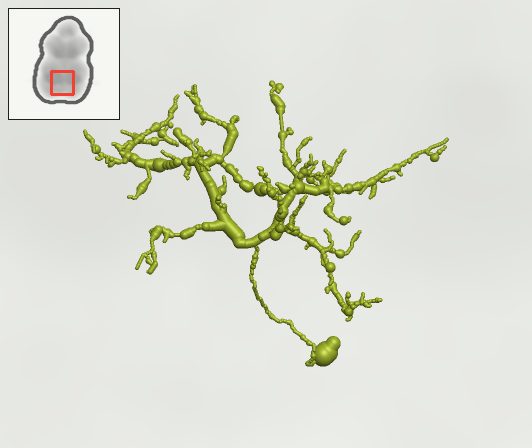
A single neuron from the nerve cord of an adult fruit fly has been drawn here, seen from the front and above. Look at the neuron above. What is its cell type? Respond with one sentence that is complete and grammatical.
The cell type name IN00A060 applies to this neuron.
